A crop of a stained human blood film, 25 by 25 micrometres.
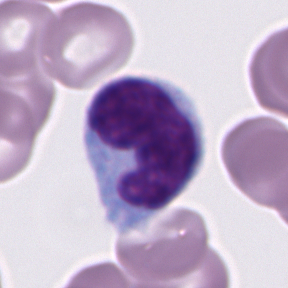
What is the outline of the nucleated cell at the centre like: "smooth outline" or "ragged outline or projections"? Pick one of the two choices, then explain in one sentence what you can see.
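Ragged outline or projections. The cell outline is irregular, with the cytoplasm tapering to a ragged edge at the lower left.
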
